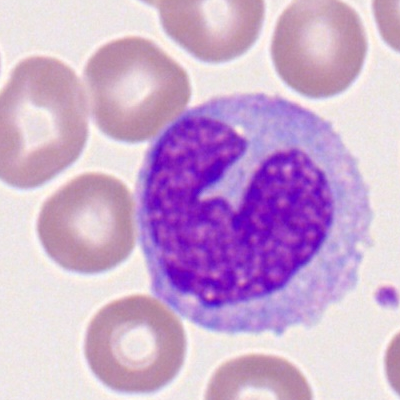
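Monocyte, the central cell in a stained human blood smear. Its nucleus forms one mass with a deep notch cut in from the top, and it is not divided into separate lobes linked by thin strands. The chromatin is dark purple and clumped, dotted with paler spots. Pale lilac-blue cytoplasm surrounds the nucleus on every side.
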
